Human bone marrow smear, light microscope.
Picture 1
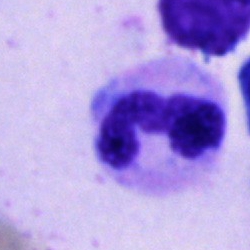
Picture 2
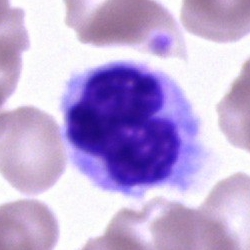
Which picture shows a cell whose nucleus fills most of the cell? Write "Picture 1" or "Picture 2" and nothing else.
Picture 2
